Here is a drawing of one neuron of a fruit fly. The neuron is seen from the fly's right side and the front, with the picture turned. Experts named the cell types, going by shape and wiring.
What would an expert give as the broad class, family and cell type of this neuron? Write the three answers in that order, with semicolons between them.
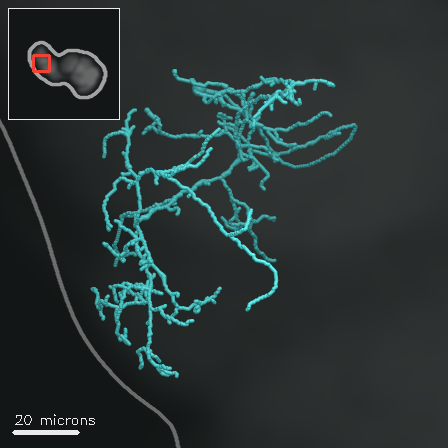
nerve-cord intrinsic neuron; hemilineage 03A; IN03A071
